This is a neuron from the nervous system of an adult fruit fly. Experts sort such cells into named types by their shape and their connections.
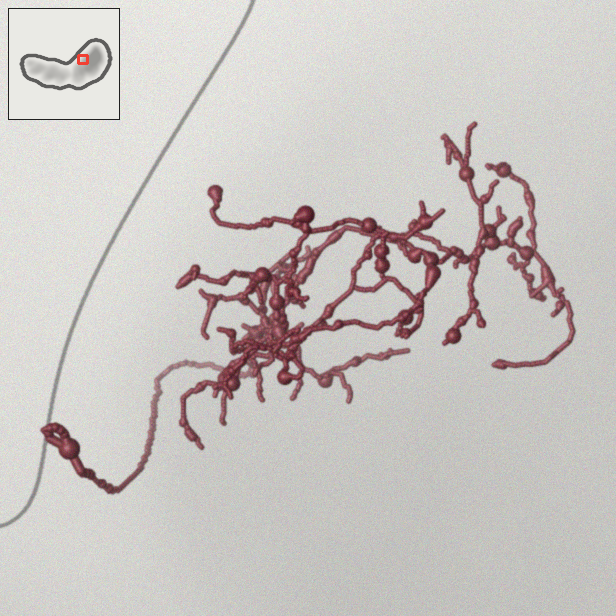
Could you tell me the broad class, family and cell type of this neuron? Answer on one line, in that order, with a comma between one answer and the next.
central-brain intrinsic neuron, hemilineage LHp1, CB1577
